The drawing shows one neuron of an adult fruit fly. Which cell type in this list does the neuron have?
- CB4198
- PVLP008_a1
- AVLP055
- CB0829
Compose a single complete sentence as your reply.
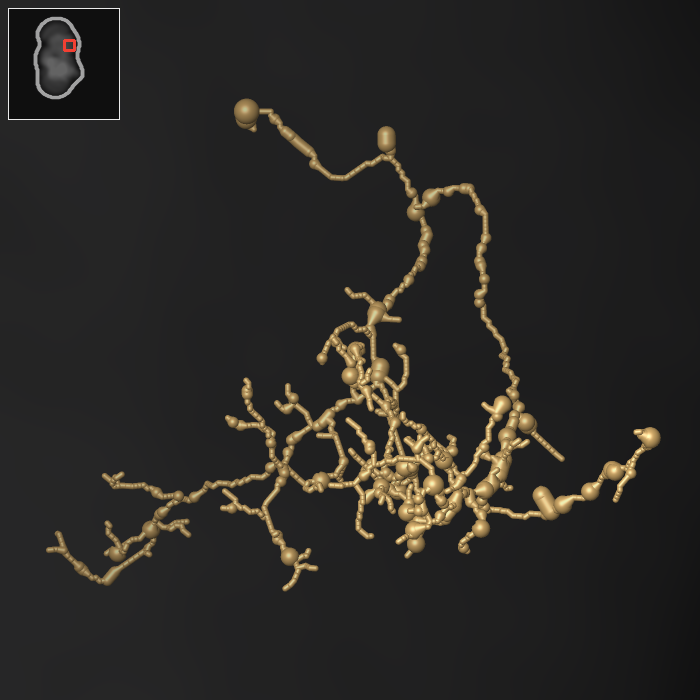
It is as CB4198 that this neuron is typed.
